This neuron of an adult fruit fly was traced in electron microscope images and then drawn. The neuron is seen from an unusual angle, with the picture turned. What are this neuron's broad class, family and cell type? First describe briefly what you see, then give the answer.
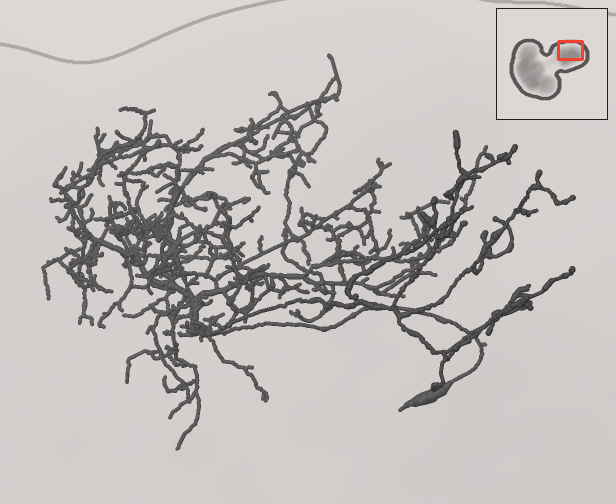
The picture shows more than a hundred branch ends. As drawn here it is wider than it is tall. It is a nerve-cord intrinsic neuron. Its family is hemilineage 03B. Its cell type is IN03B028.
